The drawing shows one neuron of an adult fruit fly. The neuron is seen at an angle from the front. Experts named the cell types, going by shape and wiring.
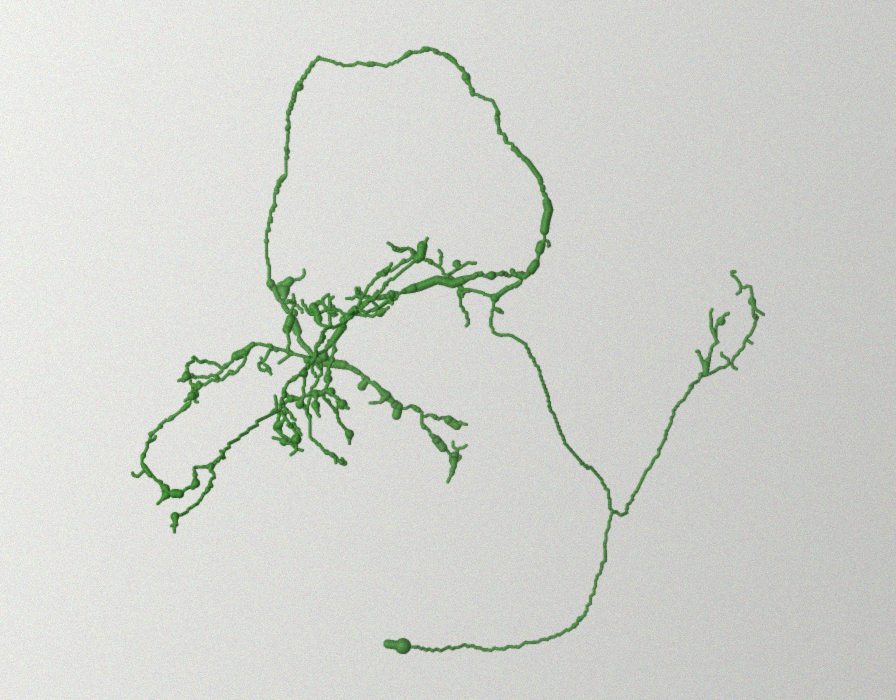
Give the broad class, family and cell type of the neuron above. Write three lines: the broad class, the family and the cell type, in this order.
nerve-cord intrinsic neuron
hemilineage 02A
IN02A041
